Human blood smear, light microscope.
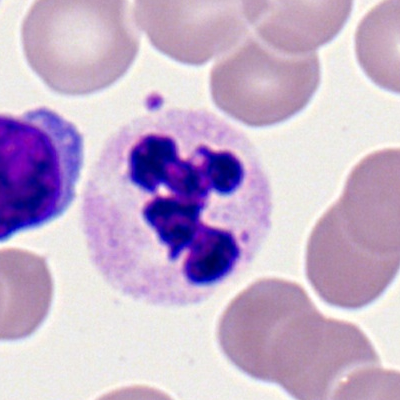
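Segmented neutrophil: that is the cell in the middle of this stained human blood smear. Its outline, as I follow it round, is round and smooth. The nucleus breaks up into several separate lobes. Fine, faint pinkish-lilac granules lie in the cytoplasm, and I find no vacuoles there.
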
